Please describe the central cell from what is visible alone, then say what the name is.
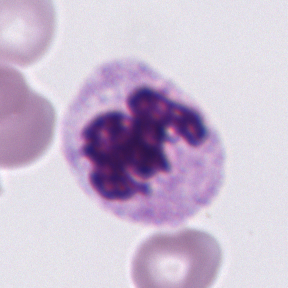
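Nothing like a nucleolus shows in the nucleus. The cytoplasm's pale pinkish-lilac, with fine lilac granules scattered all through it and no vacuoles anywhere. It's a segmented neutrophil.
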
